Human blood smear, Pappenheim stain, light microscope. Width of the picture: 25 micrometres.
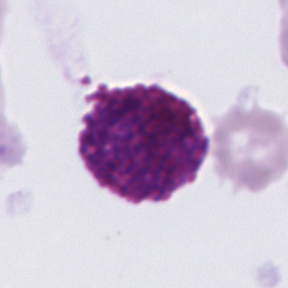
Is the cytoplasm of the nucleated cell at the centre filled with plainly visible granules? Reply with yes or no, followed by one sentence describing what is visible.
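Yes. The cell is packed with coarse, dark purple granules.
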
